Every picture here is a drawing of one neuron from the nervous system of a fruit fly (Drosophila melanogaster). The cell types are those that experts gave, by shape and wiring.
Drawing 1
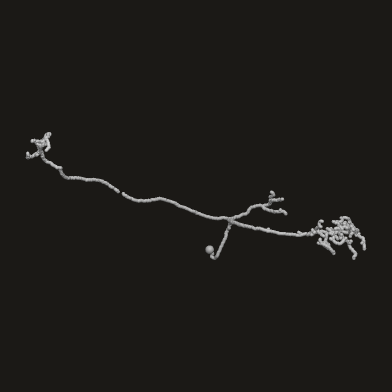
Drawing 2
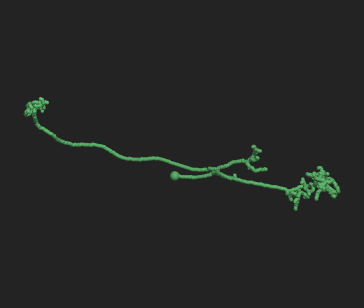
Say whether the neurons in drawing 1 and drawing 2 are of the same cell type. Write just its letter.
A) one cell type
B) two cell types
A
